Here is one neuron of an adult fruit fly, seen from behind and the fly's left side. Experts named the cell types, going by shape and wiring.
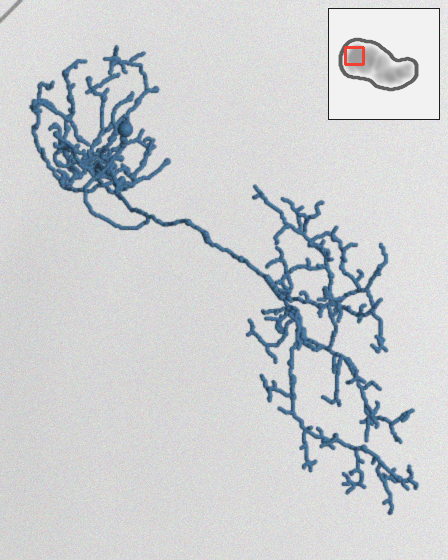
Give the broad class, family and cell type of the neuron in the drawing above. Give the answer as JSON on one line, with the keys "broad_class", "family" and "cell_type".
{"broad_class": "visual projection neuron", "family": "hemilineage VPNd2", "cell_type": "LoVP76"}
